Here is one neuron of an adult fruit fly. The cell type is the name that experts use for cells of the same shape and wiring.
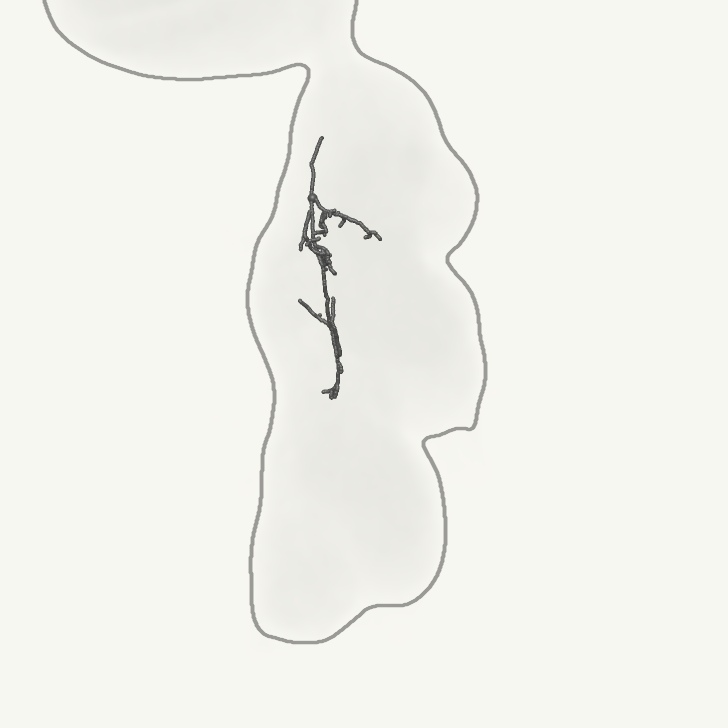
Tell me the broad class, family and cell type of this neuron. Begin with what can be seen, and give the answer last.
In this view it is more than twice as tall as it is wide. It is a sensory neuron entering the nerve cord. The name of its family is class mechanosensory proprioceptive. The cell type is SNpp04.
